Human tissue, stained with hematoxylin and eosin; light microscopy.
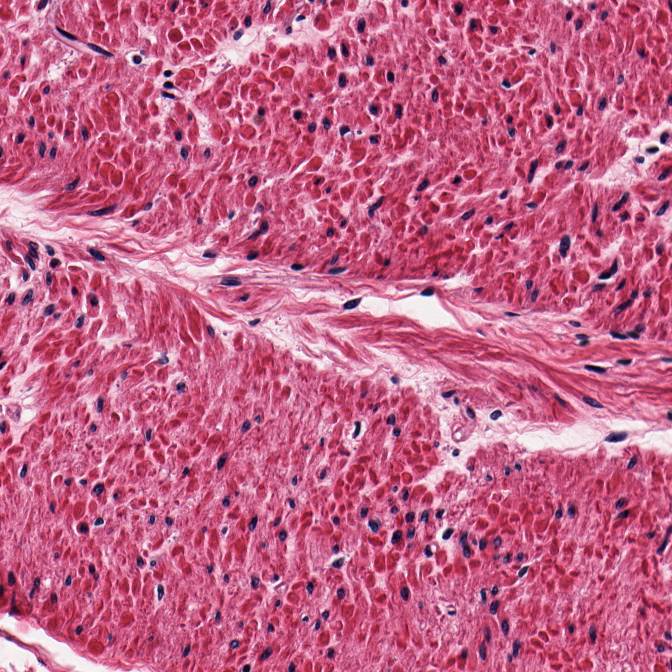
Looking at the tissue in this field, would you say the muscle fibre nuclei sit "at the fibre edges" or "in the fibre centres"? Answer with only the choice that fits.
In the fibre centres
